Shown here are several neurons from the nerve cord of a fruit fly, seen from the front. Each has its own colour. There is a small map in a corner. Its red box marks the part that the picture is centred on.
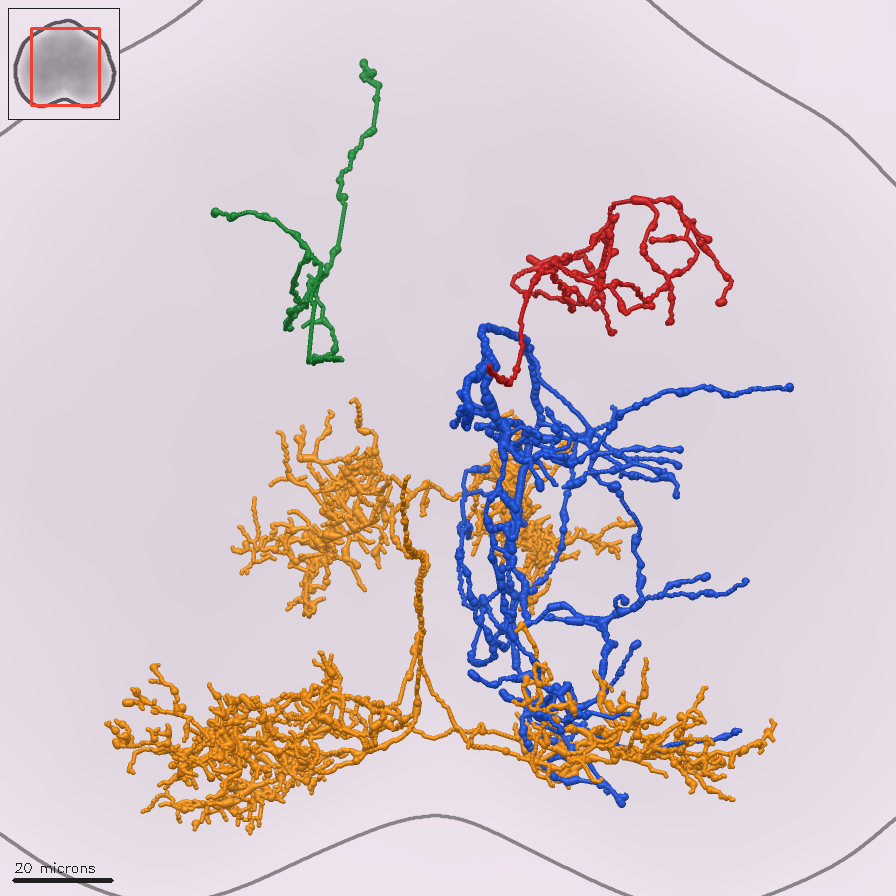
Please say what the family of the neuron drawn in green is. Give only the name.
hemilineage PSp2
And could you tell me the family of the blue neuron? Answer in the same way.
DNpe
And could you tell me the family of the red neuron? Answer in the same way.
hemilineage PSp2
